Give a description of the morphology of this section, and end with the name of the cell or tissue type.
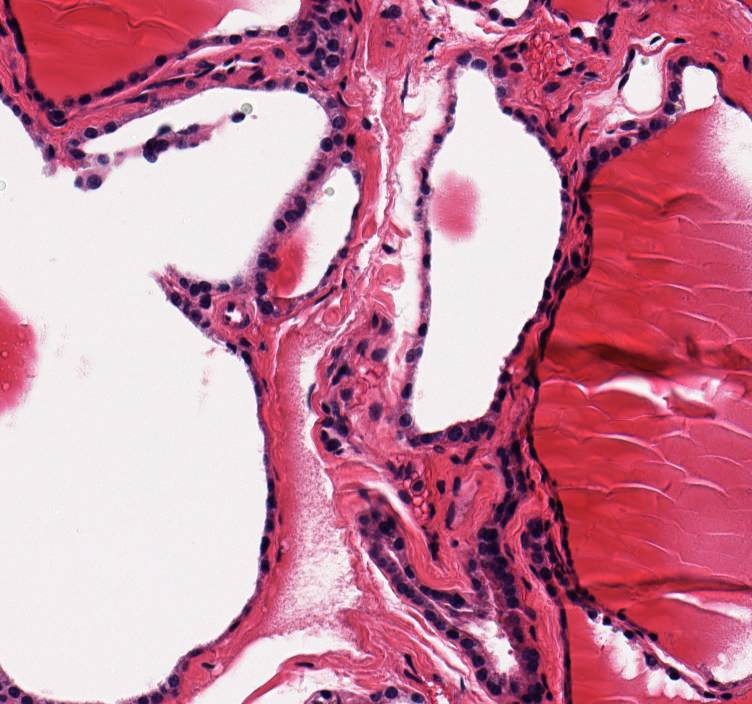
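Notice first the large rounded spaces, lined by epithelium and separated by thin fibrous septa. Their lining is one layer of flattened to low cuboidal cells with small dark round nuclei. A band of pink fibrous stroma runs roughly vertically down the centre. Small thin-walled vessels holding red blood cells lie in the septa. This is thyroid.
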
